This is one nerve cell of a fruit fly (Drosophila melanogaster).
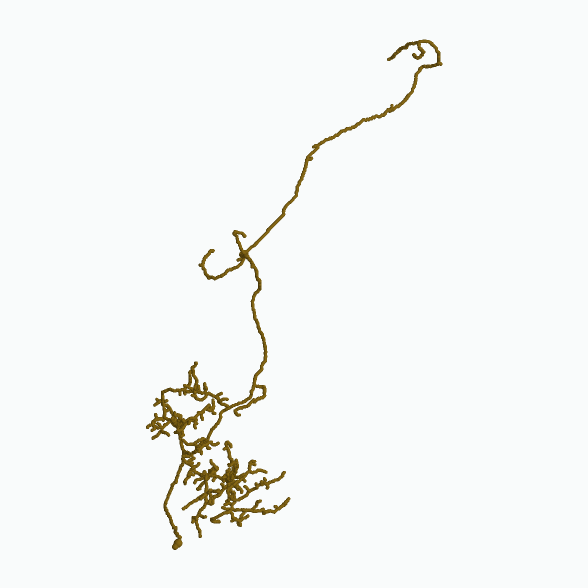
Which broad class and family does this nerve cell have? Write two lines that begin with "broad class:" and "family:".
broad class: central-brain intrinsic neuron
family: hemilineage VLPl&p2_lateral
